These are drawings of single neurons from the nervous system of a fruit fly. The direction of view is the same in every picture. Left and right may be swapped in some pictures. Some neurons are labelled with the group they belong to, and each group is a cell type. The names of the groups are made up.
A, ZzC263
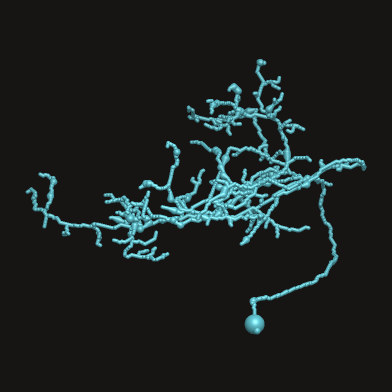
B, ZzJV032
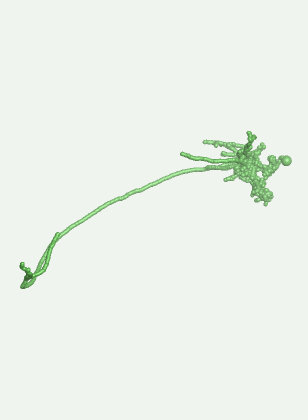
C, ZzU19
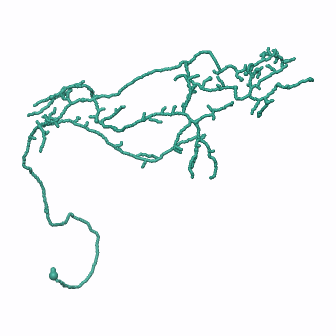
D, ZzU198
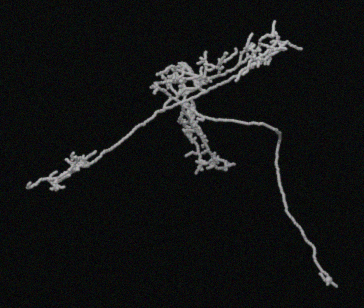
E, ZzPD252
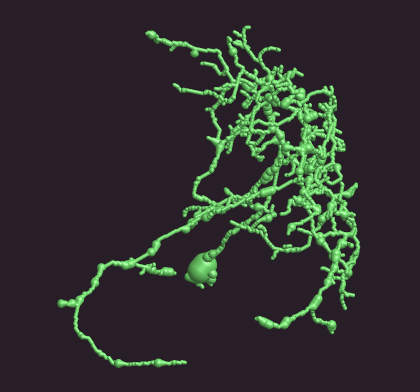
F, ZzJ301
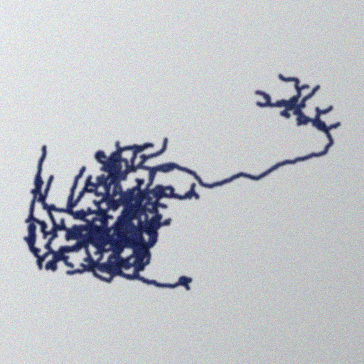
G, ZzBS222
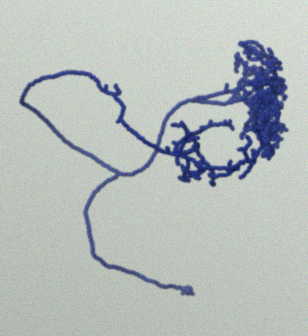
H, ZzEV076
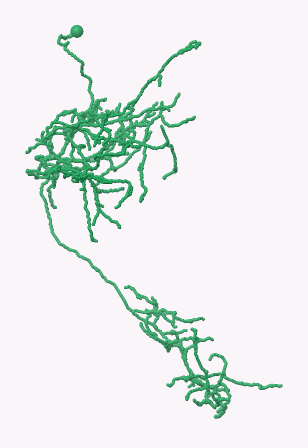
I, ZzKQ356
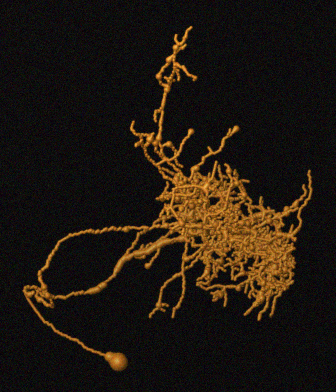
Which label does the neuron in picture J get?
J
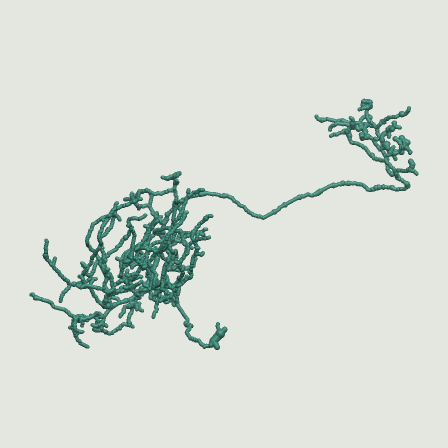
ZzJ301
